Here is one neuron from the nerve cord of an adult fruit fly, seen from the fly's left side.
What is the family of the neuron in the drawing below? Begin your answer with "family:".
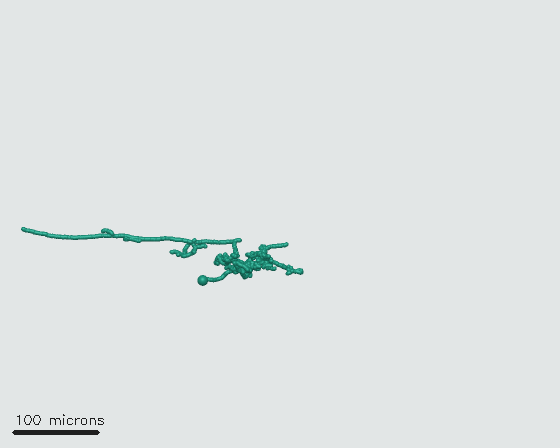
family: hemilineage 10B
